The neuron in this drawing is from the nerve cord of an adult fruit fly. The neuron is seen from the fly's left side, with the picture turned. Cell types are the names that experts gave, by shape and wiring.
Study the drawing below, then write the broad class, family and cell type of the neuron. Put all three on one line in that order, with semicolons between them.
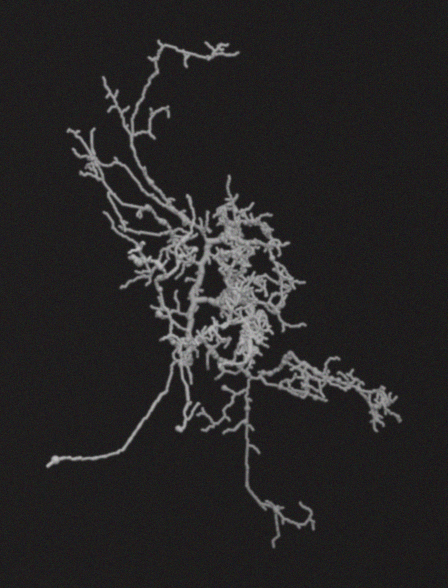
nerve-cord intrinsic neuron; hemilineage 11A; IN11A020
